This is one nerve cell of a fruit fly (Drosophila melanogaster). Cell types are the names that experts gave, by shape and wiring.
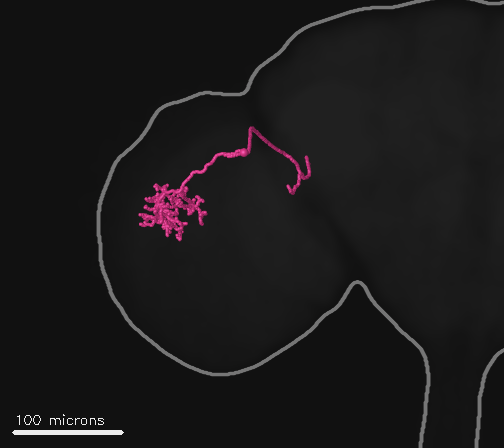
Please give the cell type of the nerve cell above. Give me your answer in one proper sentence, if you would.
This nerve cell carries the cell type designation MeLo1.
